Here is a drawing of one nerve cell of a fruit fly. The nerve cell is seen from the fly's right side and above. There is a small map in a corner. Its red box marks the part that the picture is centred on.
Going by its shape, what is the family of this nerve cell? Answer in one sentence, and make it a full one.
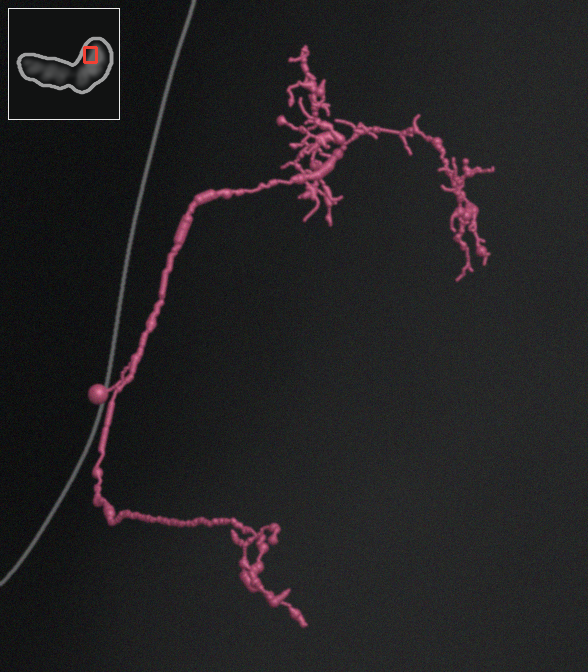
As for family, the nerve cell falls under LLPC.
